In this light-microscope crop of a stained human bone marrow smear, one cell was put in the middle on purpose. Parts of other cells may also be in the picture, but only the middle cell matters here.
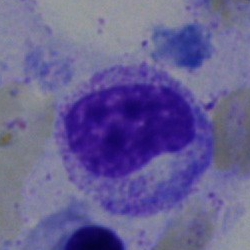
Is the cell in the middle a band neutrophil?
no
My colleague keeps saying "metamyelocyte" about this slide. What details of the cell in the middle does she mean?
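Start with the nucleus: its lower edge is indented, and that indentation goes with a metamyelocyte.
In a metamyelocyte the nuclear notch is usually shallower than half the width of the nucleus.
The nucleus sits toward the upper part of the cell, so the band of cytoplasm below it is wider. Its chromatin is deep purple with scattered paler patches. Fine purplish granules lie scattered through the cytoplasm.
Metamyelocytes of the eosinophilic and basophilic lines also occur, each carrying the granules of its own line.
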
